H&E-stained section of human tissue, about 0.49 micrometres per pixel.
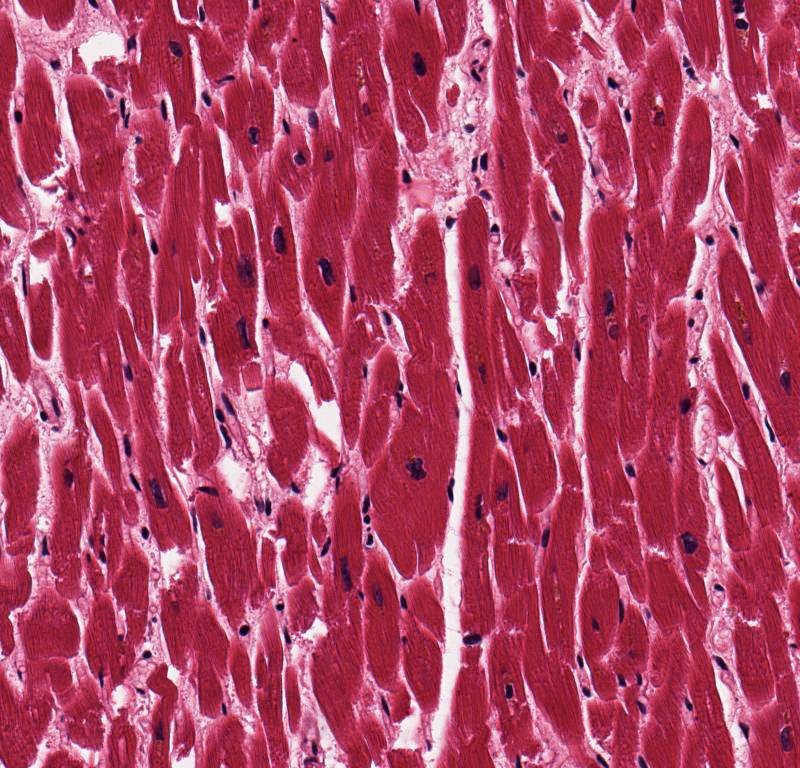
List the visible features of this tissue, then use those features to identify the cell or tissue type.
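Follow the muscle fibres: most run from the top of the field to the bottom. Their cytoplasm stains deep red, and if you look closely you'll see fine striations. Some fibres branch and join their neighbours. Beside some of the muscle nuclei sit small golden-brown granules. This is the left ventricle of the heart.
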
